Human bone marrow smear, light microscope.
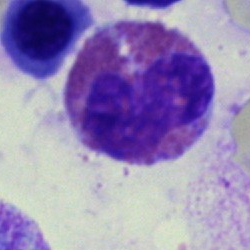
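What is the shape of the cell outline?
Round and smooth.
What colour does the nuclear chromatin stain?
Dark purple.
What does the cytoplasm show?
It is pinkish-purple, with a small clear spot near the top of the cell.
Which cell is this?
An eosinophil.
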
